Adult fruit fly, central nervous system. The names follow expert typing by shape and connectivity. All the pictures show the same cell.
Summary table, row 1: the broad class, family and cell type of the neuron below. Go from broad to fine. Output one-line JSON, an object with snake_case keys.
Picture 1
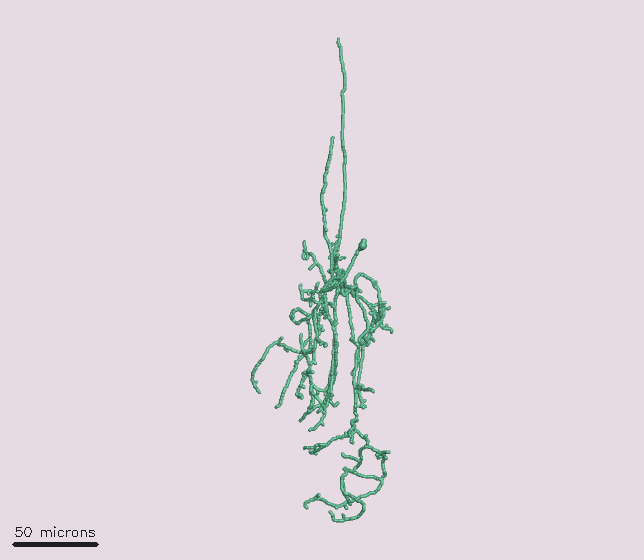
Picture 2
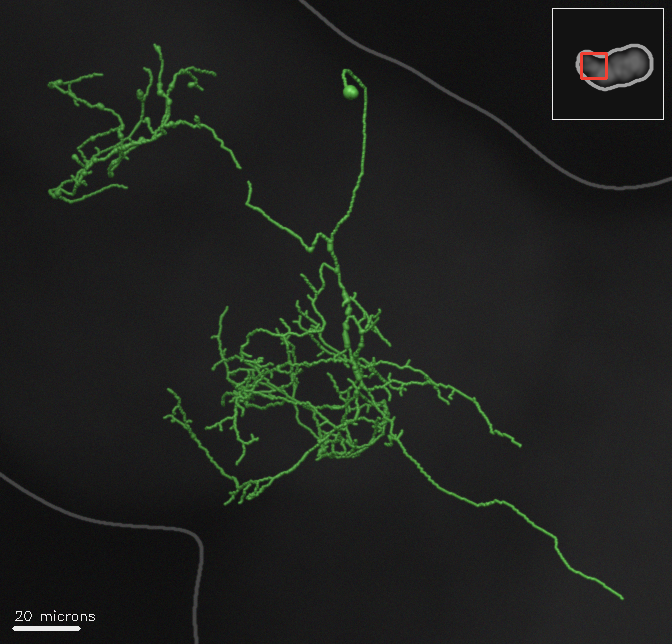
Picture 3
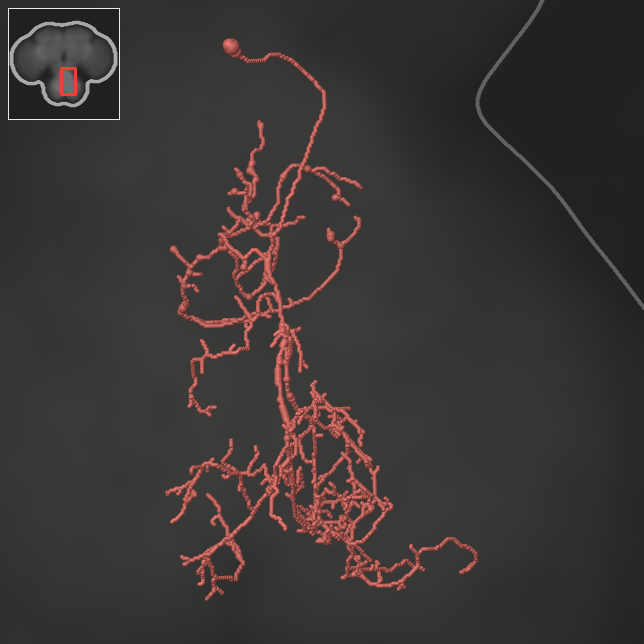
{"broad_class": "nerve-cord intrinsic neuron", "family": "hemilineage 23B", "cell_type": "IN23B042"}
